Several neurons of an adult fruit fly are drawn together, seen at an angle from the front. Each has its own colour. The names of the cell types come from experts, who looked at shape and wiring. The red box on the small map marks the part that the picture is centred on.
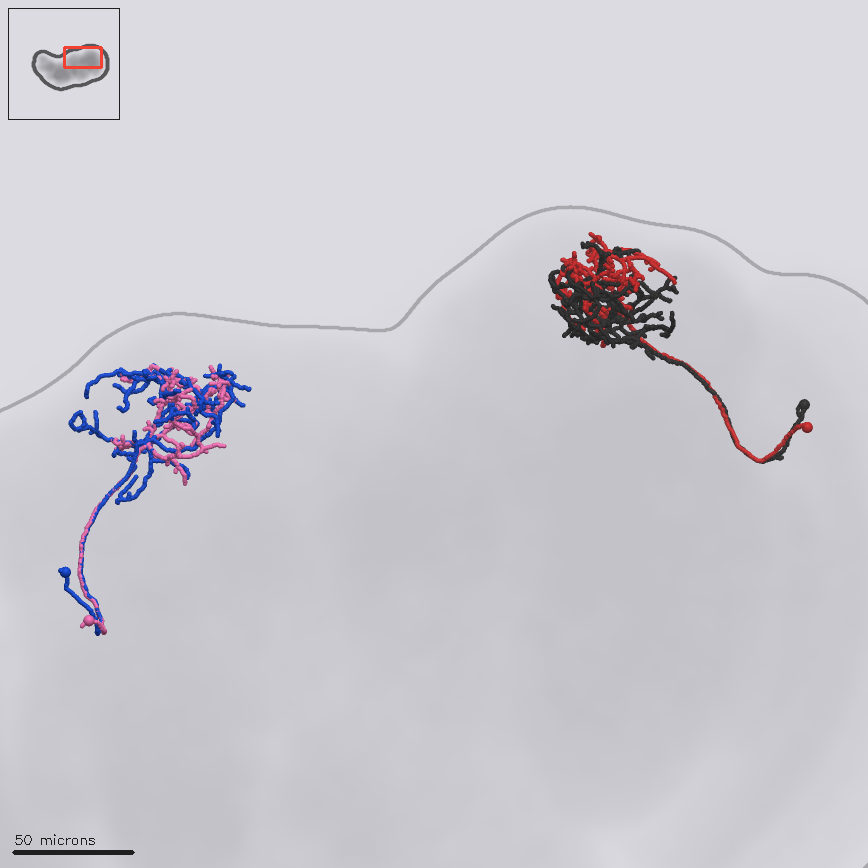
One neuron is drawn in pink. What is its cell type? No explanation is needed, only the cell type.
SLP198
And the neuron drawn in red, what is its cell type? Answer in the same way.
CB4120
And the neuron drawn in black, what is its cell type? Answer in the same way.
SLP176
